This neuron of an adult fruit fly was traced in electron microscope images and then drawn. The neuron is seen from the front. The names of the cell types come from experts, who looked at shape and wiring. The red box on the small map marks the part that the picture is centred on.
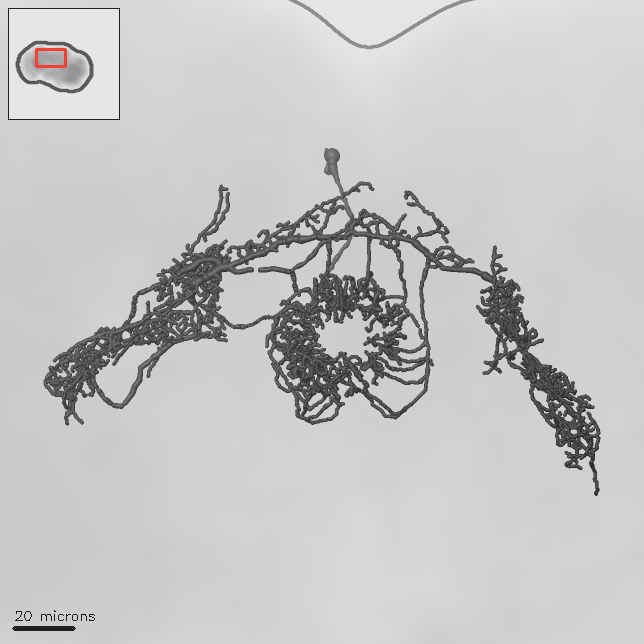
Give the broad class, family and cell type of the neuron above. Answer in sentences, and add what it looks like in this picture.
Its broad class is central-brain intrinsic neuron. Its family is called class CX. It is of cell type ExR1. The cell body is at the top of the picture. By the scale bar it is about 190 microns wide in this view. More than a hundred branch ends can be seen.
